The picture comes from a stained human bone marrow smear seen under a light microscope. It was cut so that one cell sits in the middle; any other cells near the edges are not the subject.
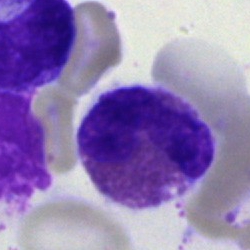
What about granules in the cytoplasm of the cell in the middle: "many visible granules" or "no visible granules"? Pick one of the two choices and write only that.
Many visible granules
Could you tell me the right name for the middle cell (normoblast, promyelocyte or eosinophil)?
eosinophil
